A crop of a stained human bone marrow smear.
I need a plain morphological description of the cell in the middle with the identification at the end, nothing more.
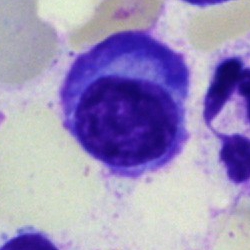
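The outline's roughly round, maybe slightly oval. Deep blue cytoplasm makes a broad cap above the nucleus, and directly above the nucleus there's a pale curved zone within that cytoplasm. You won't find any distinct granules. It's a plasma cell.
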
